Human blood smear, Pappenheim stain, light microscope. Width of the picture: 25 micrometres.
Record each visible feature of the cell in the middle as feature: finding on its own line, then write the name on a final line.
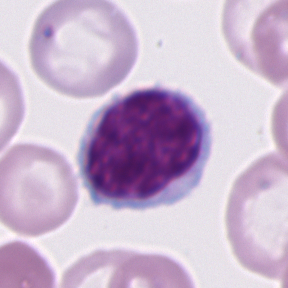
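Cell size: about 12 by 11 micrometres
Nucleus size: about 11 by 9 micrometres
Nucleus shape: oval, with no indentation or lobes
Cytoplasm amount: only a thin rim around the nucleus
Widest rim: at the lower right of the cell
Cytoplasm colour: pale blue
Name: typical lymphocyte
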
